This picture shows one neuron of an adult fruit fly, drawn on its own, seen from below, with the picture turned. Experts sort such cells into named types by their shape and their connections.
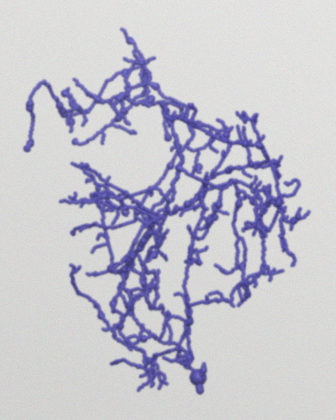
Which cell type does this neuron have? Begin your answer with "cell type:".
cell type: AVLP026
